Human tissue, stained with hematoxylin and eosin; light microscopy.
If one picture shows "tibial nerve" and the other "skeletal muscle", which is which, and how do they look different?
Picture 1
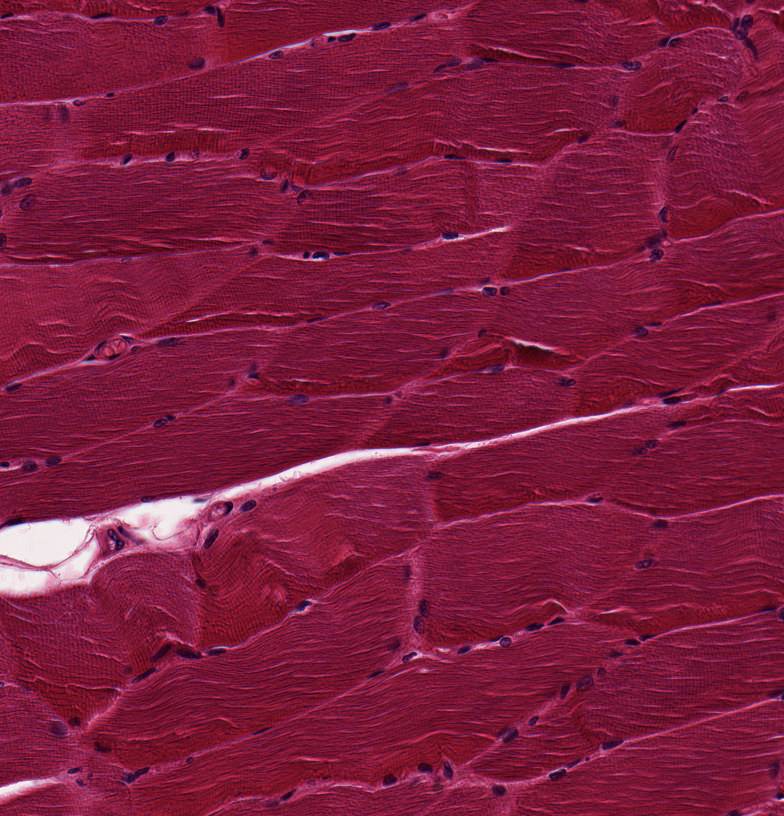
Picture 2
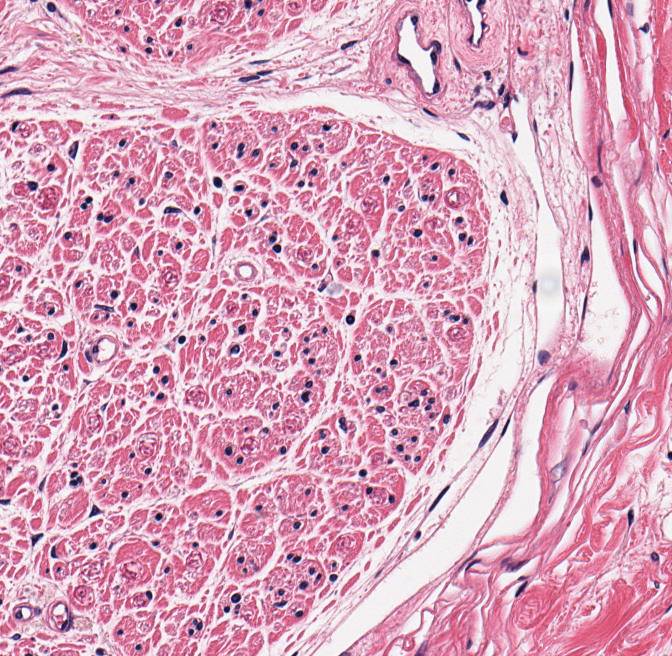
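The first one's skeletal muscle, the second's tibial nerve. The muscle fibres run side by side without branching, stain a deep, even red and show fine cross-striations; their small, dark, flattened nuclei sit at the edges, not the centres. The nerve is a large rounded bundle of tightly packed pink profiles cut across, divided by thin pale strands into smaller irregular groups, with a thin layered sheath along its right side.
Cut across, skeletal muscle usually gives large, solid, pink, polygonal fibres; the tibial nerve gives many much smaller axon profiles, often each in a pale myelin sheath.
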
